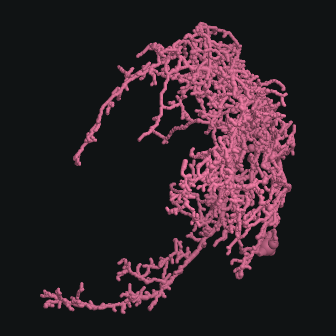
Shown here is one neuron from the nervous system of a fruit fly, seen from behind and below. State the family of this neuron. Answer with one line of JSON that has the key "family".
{"family": "hemilineage 16B"}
